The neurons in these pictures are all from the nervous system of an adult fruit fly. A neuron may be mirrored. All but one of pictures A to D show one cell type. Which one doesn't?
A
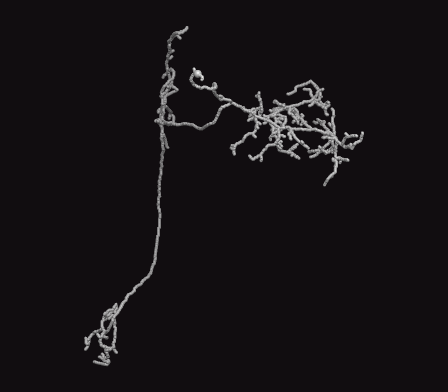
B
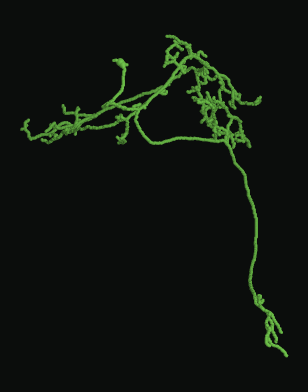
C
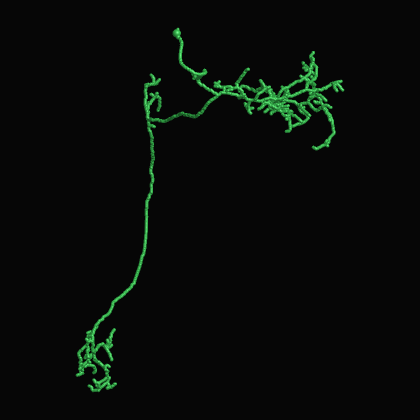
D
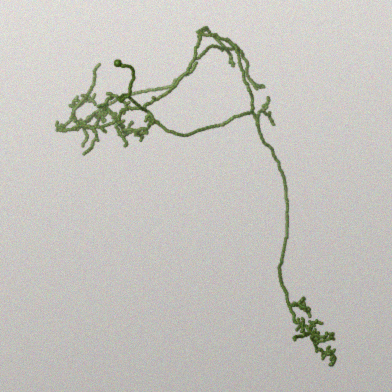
Picture B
